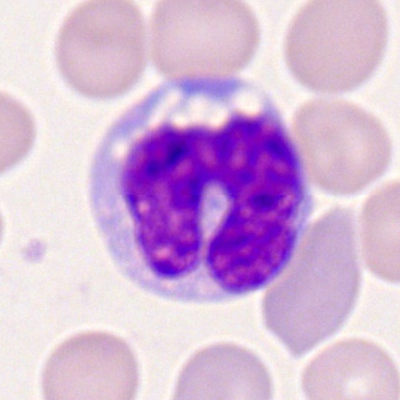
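Monocyte: the central cell of a stained human blood smear under the light microscope. Its outline is round and smooth, with no surface projections. Deep purple, clumped chromatin is broken by paler patches between the clumps. A rim of pale blue-grey cytoplasm surrounds the nucleus, and a row of small clear vacuoles lies in it along the upper edge of the nucleus.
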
